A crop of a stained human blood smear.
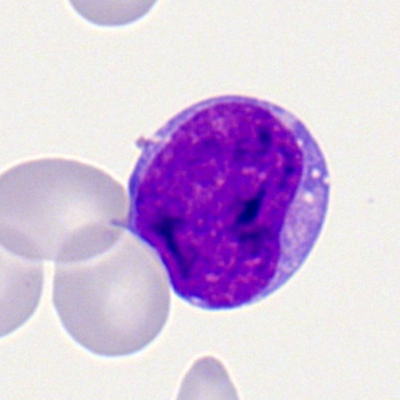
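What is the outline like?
Smooth and rounded-oval.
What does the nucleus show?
A dark fold or cleft running across its middle.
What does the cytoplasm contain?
No distinct granules, but a few small clear vacuoles near its right edge.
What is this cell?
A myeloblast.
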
